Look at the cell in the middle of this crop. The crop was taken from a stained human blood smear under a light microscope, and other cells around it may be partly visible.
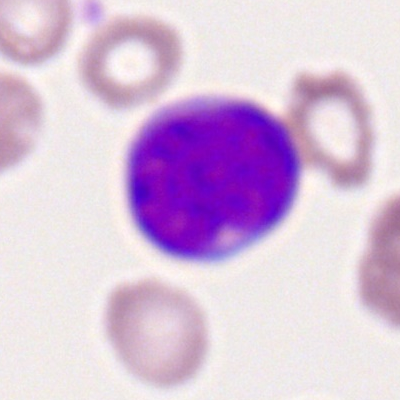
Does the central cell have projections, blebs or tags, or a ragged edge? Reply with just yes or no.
No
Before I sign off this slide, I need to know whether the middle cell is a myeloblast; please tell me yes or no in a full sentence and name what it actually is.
Yes, what sits in the middle of the crop is a myeloblast.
